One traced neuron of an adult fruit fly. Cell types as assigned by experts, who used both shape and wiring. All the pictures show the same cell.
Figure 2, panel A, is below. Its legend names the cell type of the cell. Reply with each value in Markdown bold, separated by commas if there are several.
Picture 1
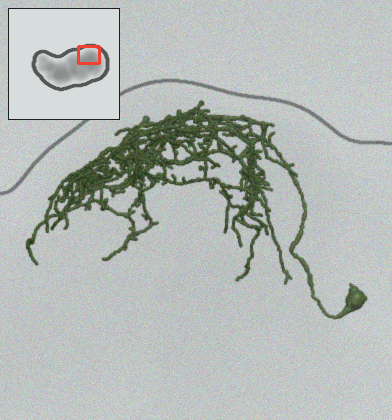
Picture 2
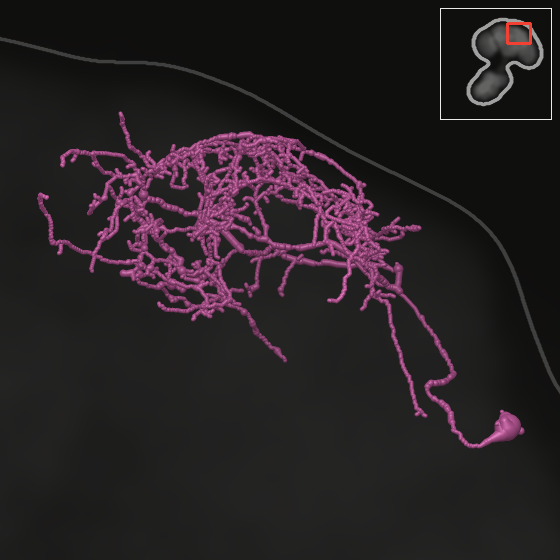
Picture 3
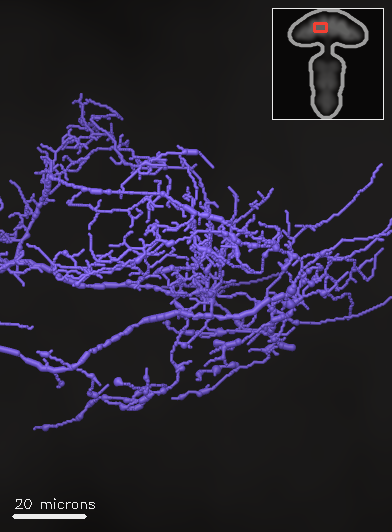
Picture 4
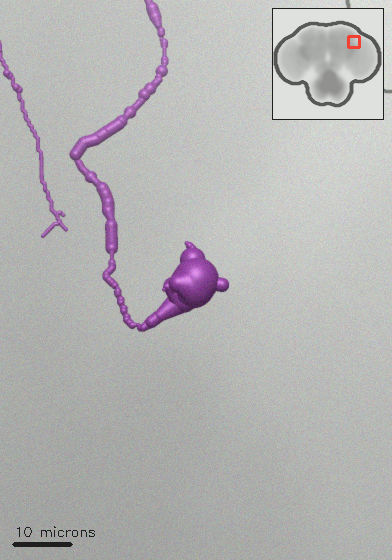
**SLP068**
